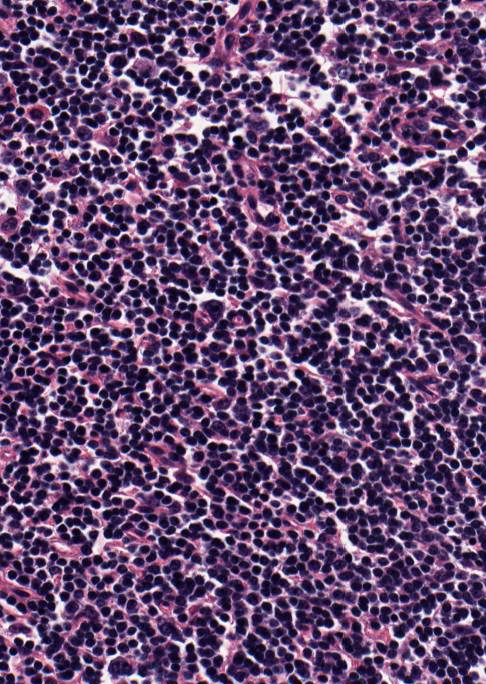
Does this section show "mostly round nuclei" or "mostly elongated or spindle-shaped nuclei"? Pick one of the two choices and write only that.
Mostly round nuclei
